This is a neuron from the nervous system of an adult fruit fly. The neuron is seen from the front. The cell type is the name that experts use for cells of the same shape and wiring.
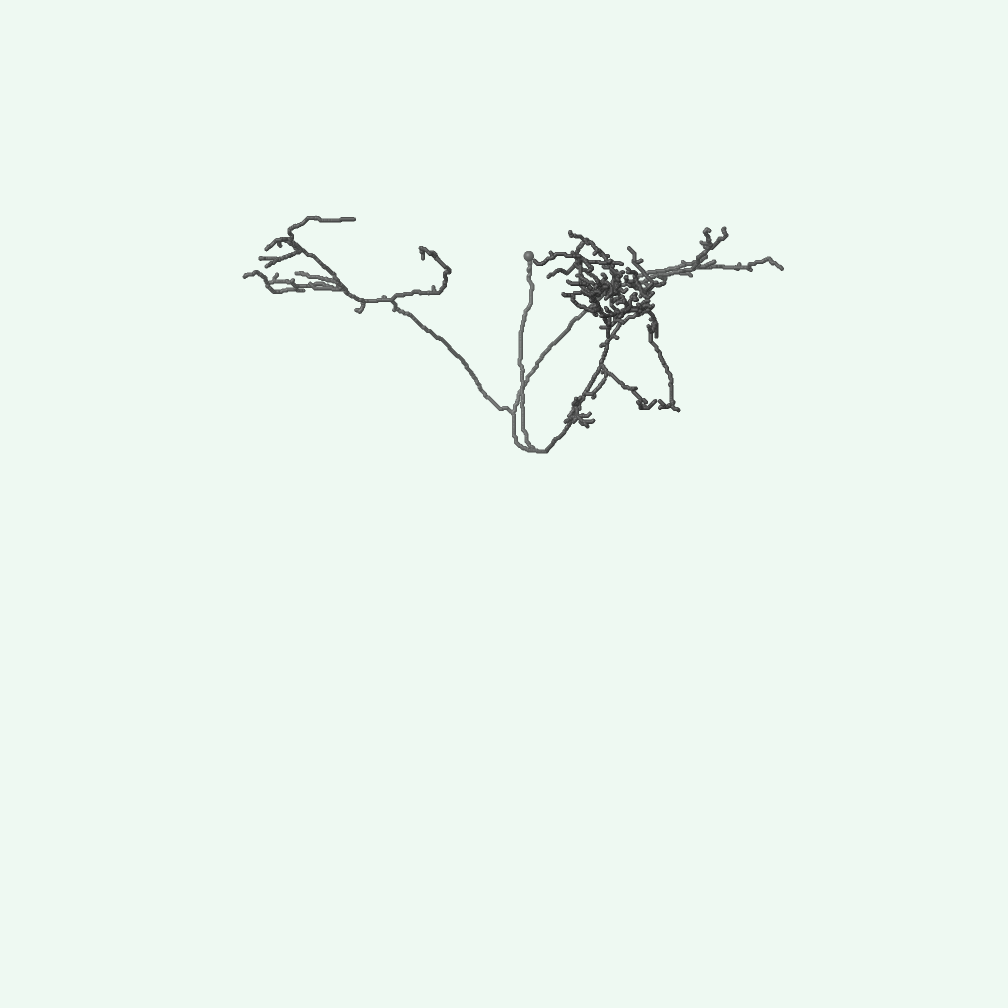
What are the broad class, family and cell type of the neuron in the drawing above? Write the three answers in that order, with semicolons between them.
central-brain intrinsic neuron; hemilineage DM1_antero_dorsal; SMP476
